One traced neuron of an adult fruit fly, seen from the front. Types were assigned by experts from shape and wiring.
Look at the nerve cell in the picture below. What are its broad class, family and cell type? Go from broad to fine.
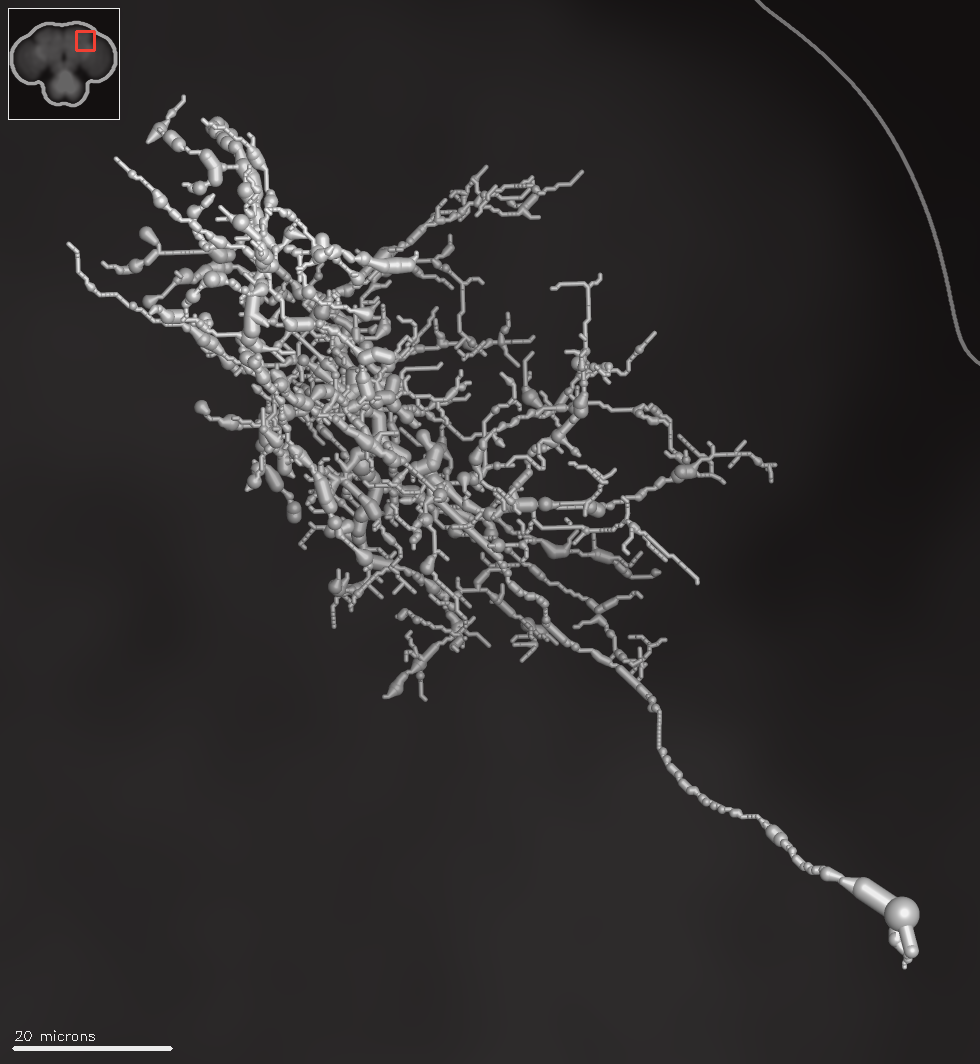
central-brain intrinsic neuron; LHAV; LHAV2k8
